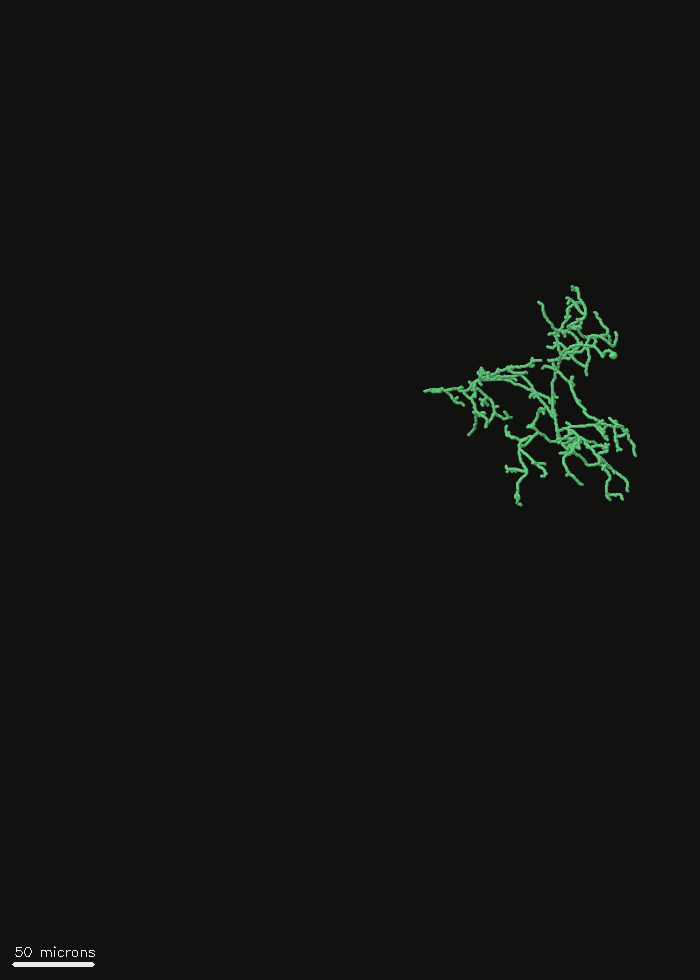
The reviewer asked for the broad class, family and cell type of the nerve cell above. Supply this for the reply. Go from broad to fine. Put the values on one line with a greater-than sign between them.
central-brain intrinsic neuron > hemilineage VLPd1 > AVLP047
